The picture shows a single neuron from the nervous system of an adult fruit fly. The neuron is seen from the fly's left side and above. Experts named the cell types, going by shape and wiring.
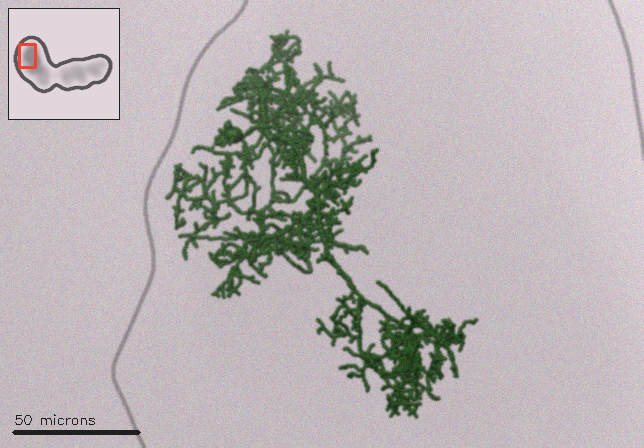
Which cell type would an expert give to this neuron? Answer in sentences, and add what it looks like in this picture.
It is of cell type SIP102m. Its broad class is central-brain intrinsic neuron. From top to bottom in the picture it spans about 160 microns. More than a hundred branch ends can be seen.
